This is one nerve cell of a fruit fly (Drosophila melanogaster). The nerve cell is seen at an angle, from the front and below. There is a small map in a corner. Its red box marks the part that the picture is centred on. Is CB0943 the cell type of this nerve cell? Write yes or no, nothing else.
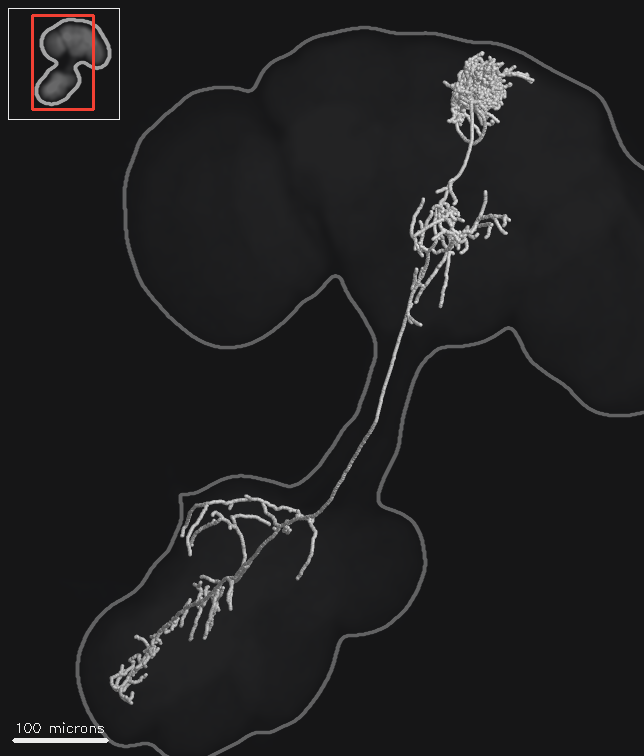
no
